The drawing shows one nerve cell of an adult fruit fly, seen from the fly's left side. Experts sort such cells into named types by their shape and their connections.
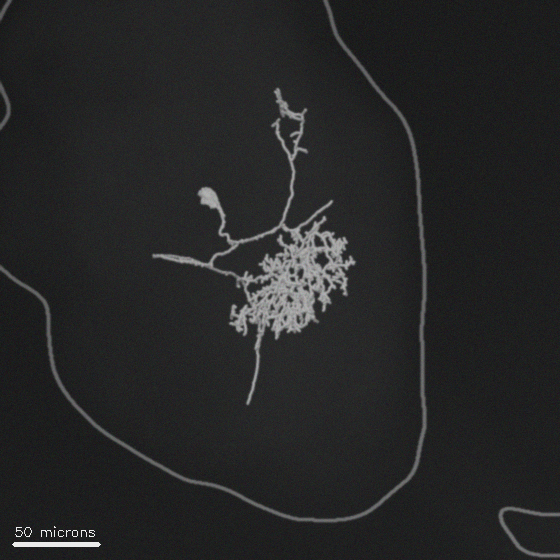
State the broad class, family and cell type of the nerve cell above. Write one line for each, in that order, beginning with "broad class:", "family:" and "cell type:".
broad class: visual centrifugal neuron
family: Lat
cell type: Lat5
